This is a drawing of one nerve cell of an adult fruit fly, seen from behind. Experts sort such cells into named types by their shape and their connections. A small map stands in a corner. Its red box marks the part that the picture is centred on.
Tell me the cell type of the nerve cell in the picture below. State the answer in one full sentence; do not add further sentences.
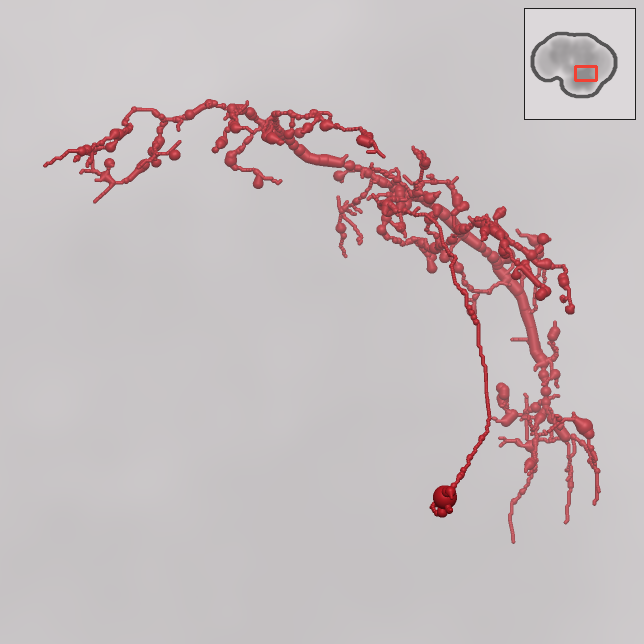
The cell type held by this nerve cell is IN03B058.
